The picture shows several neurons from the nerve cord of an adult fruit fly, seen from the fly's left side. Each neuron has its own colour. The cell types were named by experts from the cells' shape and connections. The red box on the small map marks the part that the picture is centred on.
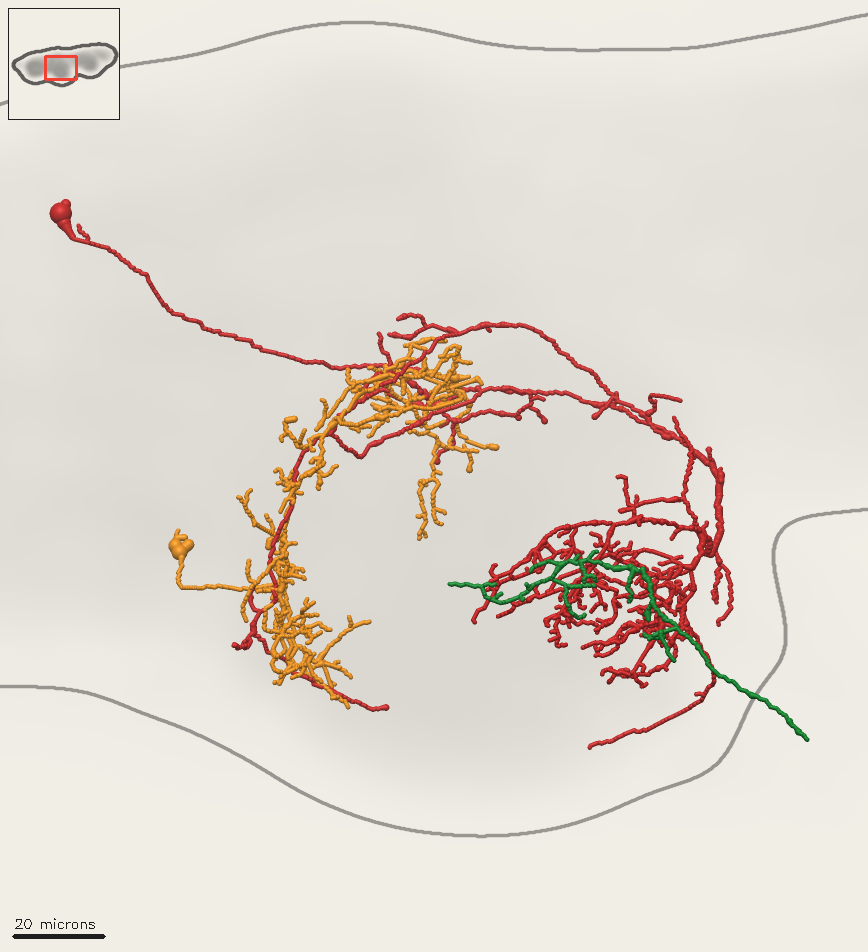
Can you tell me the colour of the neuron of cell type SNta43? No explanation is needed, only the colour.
green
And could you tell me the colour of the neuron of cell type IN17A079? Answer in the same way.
red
